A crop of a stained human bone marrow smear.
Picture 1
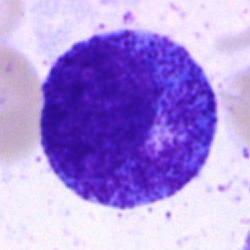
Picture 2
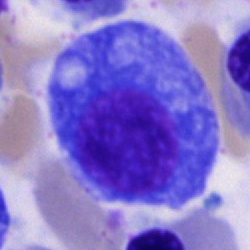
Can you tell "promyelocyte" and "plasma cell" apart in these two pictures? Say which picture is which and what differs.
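The promyelocyte is in picture 1 and the plasma cell in picture 2. Outline: round in the promyelocyte, smooth and oval in the plasma cell. Granules: the promyelocyte has a paler, less densely granular area on its right side, while no distinct granules are seen in the plasma cell's cytoplasm.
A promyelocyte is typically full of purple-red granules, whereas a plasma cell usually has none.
Cytoplasm and nucleus: the plasma cell's cytoplasm is abundant and deep blue, and its nucleus sits off centre in the lower half of the cell. Vacuoles: one clear round vacuole lies in the upper-left cytoplasm of the plasma cell, and none is seen in the promyelocyte. Surface: no projections extend from the promyelocyte. Surroundings: pale red cells lie beside the promyelocyte at the left and right edges of its picture.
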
